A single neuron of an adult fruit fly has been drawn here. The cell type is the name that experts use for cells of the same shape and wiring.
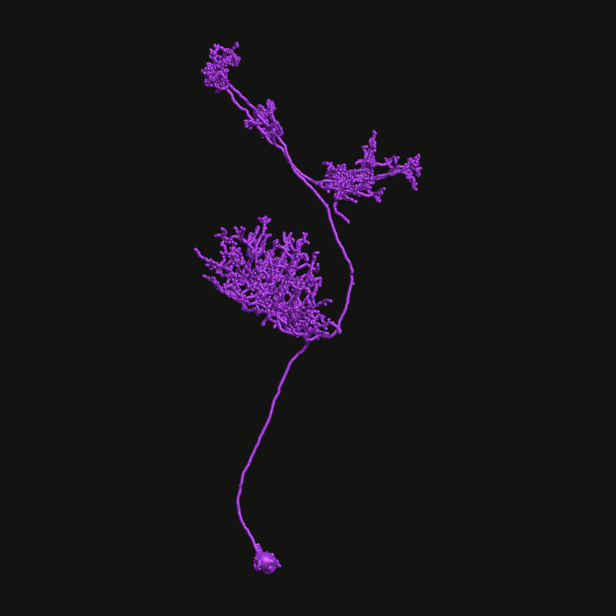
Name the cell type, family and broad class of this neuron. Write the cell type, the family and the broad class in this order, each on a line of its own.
TmY16
TmY
optic-lobe intrinsic neuron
